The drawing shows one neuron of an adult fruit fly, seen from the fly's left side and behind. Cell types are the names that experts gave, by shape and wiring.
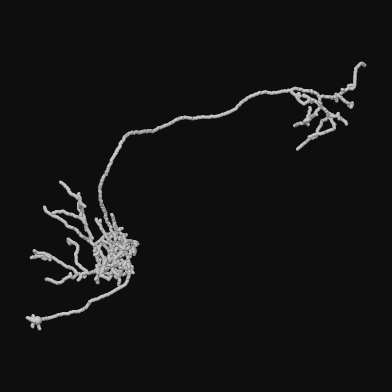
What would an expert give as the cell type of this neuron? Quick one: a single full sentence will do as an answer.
This neuron is typed as M_vPNml65.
